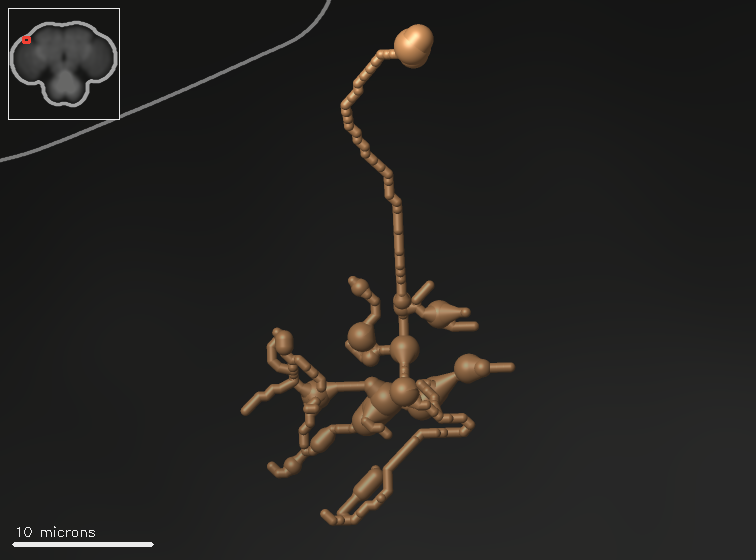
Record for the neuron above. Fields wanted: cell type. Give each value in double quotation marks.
"Dm2"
